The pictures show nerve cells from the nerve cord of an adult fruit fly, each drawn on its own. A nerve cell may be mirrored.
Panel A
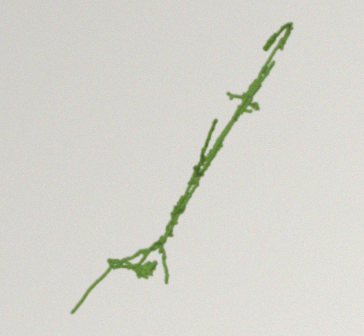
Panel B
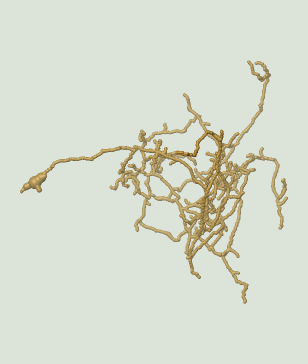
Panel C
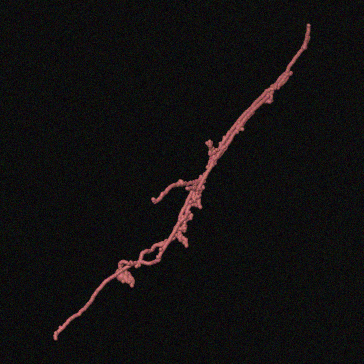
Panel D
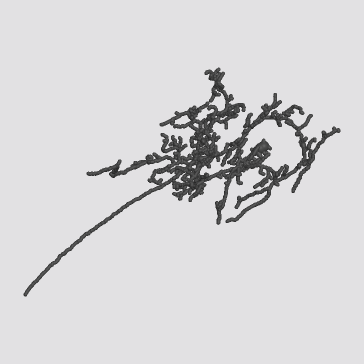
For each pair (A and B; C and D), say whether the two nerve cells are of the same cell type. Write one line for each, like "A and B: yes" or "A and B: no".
A and B: no
C and D: no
